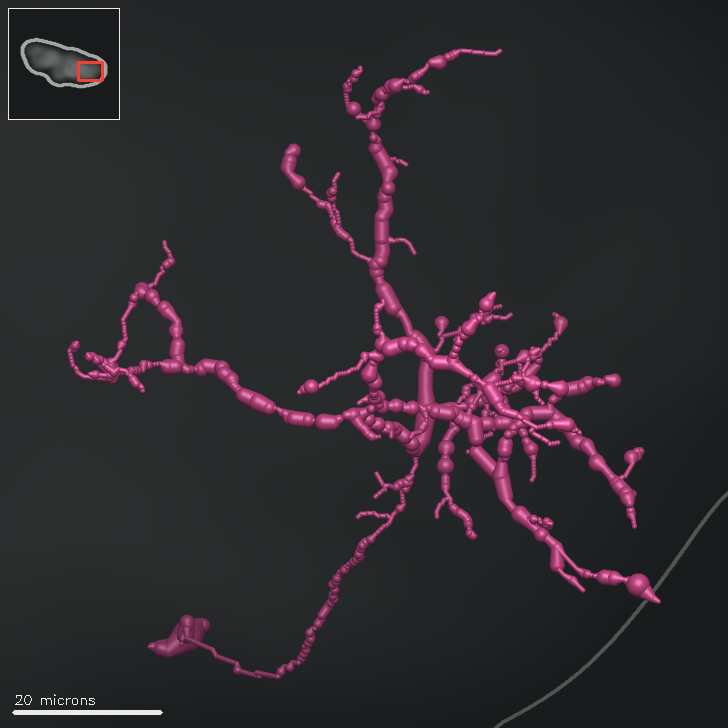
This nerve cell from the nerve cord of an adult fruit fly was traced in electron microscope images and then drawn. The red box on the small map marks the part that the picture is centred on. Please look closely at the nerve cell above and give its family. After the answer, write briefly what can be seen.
Its family is hemilineage 13B. It is a nerve-cord intrinsic neuron. By the scale bar it is about 85 microns tall in this view. Dozens of branch ends can be seen.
